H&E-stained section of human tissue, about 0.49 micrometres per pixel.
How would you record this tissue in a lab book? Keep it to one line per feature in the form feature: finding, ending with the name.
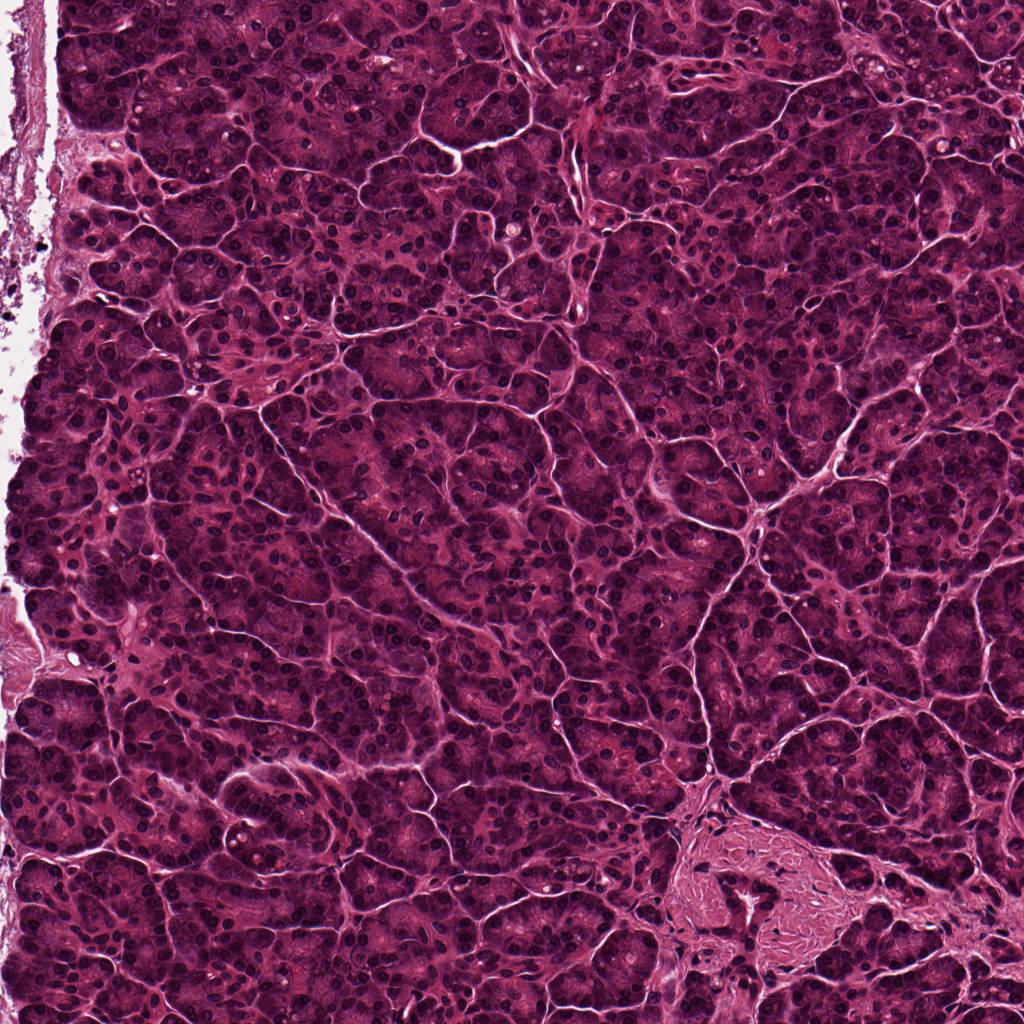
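Layout: closely packed acini filling nearly the whole field
Grouping: small lobules parted by thin pale pink septa
Acinar cytoplasm: deeply stained, purple-red and granular
Acinar nuclei: small, round and dark
Collagen: a small wavy pink patch near the bottom edge, right of centre
Name: pancreas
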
